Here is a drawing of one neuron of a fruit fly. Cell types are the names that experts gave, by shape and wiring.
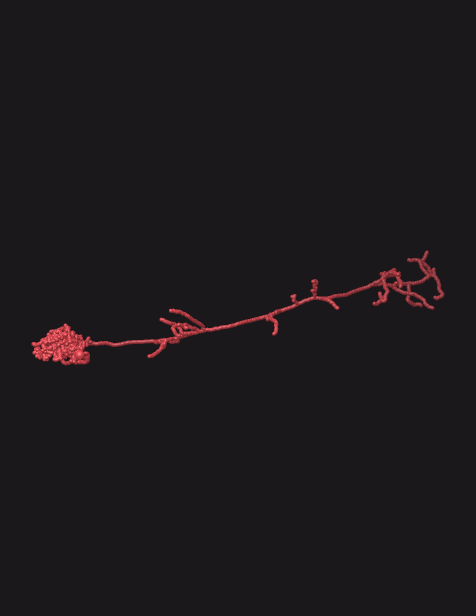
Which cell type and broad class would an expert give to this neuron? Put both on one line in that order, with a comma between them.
INXXX126, nerve-cord intrinsic neuron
